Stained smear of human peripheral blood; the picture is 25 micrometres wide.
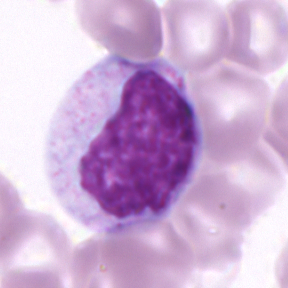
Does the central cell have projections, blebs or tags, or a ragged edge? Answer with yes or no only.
No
